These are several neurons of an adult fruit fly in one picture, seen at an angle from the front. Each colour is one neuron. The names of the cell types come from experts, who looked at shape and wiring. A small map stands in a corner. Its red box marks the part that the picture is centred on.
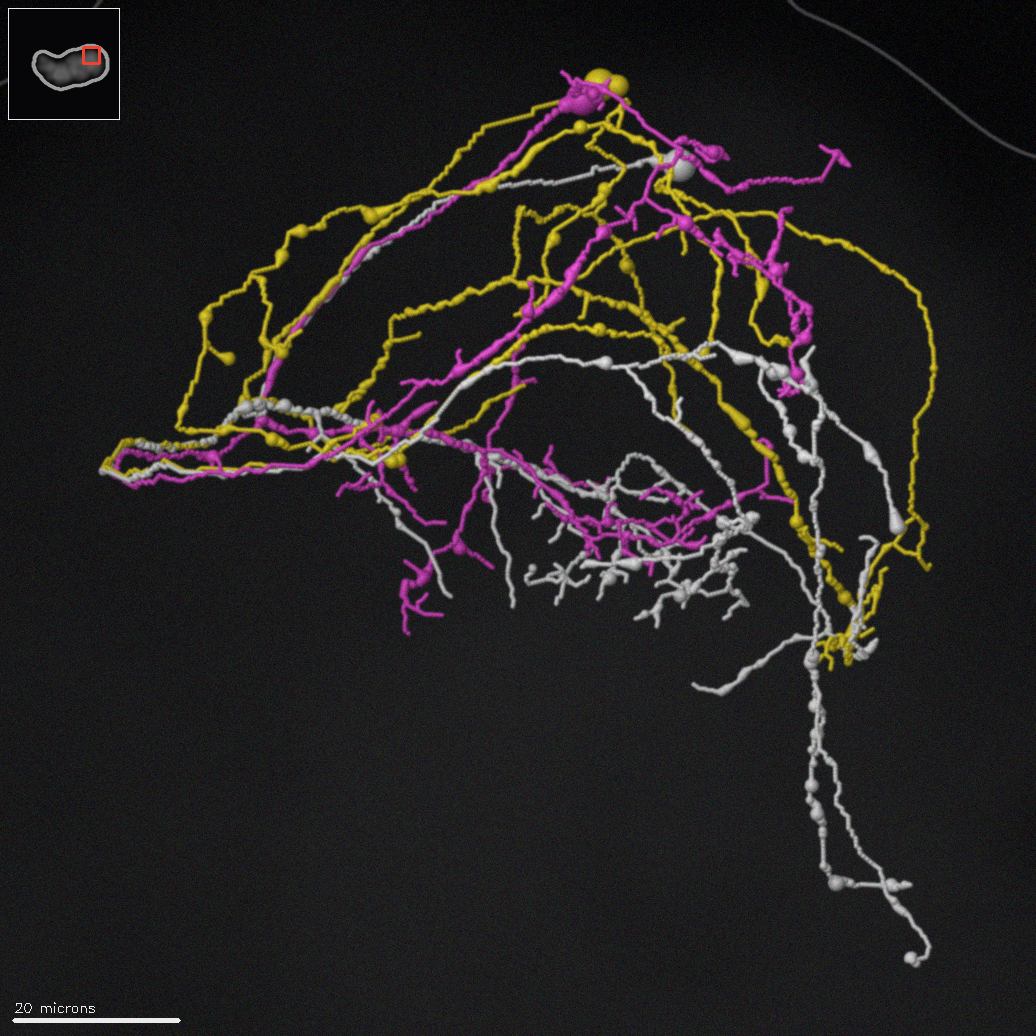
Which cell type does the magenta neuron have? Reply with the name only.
LHPV5b2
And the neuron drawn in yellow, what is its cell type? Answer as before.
LHPV5b1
